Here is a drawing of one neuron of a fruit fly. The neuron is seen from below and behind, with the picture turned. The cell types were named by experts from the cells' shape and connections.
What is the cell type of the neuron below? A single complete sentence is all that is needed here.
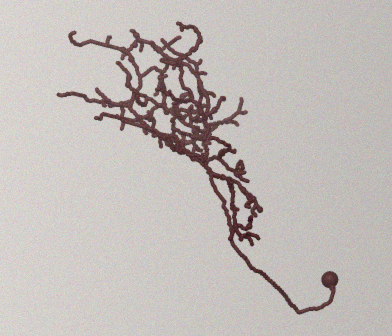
By cell type, this neuron is classified as CRE052.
